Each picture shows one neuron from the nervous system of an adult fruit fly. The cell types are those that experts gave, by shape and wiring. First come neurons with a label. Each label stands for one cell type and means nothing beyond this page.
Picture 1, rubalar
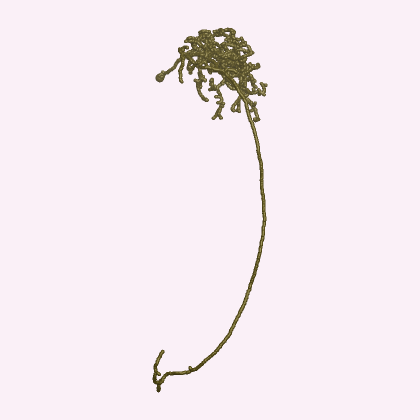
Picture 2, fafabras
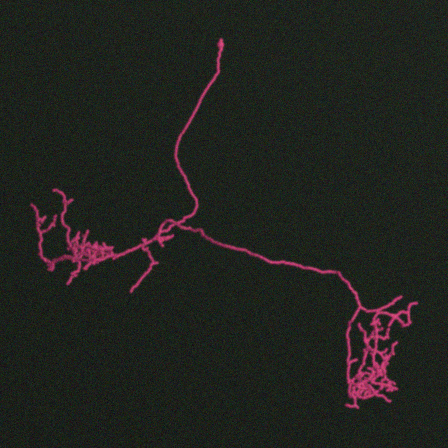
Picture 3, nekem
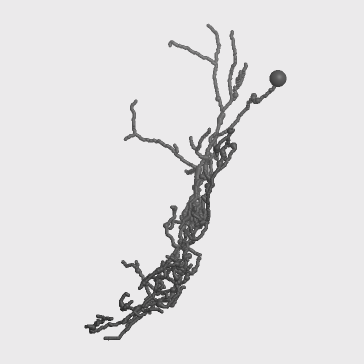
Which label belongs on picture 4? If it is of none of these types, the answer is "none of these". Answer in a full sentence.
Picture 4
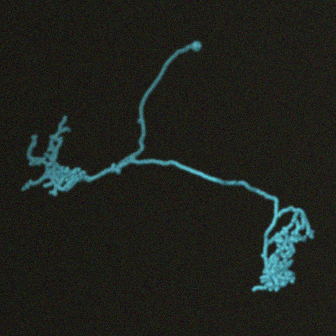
It belongs to fafabras.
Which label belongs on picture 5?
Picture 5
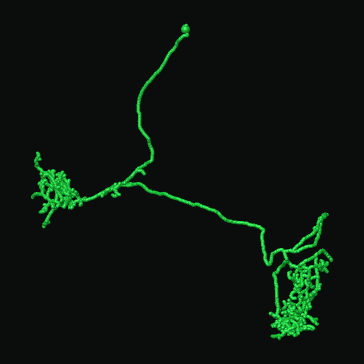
It belongs to fafabras.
